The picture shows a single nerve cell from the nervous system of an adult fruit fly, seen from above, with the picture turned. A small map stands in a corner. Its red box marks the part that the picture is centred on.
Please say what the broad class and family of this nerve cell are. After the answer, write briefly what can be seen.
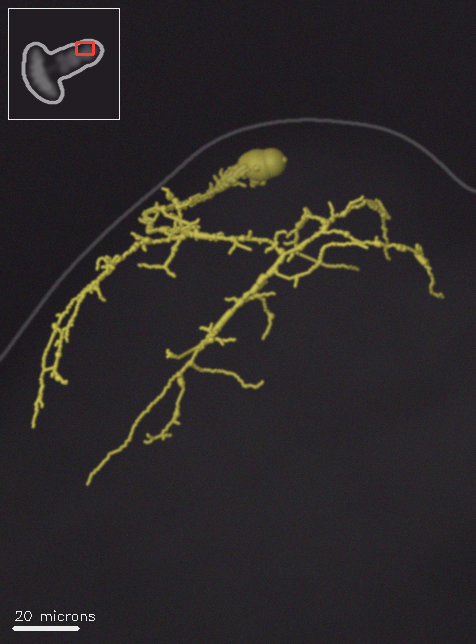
This is a motor neuron of the nerve cord. Its family is MNhl. Its cell body lies at the top of the picture. From left to right in the picture it spans about 130 microns. The picture shows dozens of branch ends.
